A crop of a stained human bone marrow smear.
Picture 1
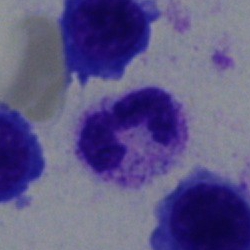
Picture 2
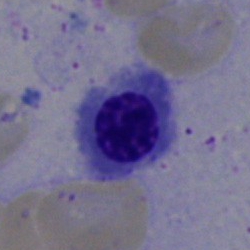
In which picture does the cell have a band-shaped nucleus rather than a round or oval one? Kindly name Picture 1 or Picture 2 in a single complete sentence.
The cell shown in picture 1 carries a curved, lobeless band-shaped nucleus.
